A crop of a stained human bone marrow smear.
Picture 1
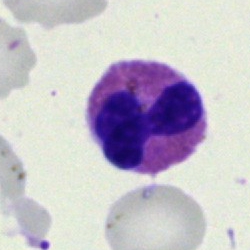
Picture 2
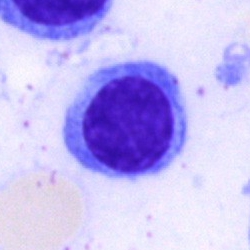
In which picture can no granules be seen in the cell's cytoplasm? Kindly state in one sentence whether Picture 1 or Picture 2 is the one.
Visible granules are absent from the cytoplasm of the cell in picture 2.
